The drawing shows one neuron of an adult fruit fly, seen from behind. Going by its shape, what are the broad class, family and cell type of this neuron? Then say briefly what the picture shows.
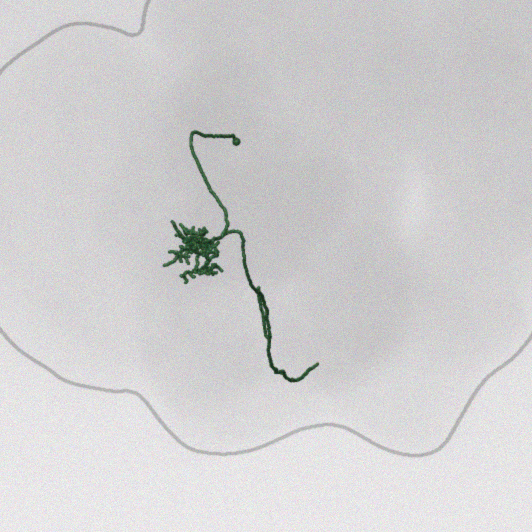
Its broad class is nerve-cord intrinsic neuron. Its family is hemilineage 23B. Its cell type is IN23B090. Its cell body lies at the top of the picture. In this view it is taller than it is wide.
